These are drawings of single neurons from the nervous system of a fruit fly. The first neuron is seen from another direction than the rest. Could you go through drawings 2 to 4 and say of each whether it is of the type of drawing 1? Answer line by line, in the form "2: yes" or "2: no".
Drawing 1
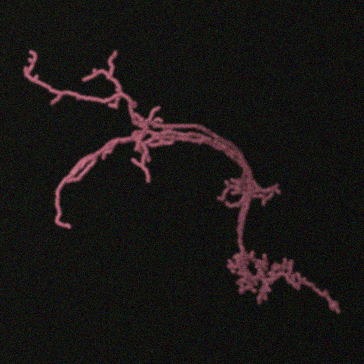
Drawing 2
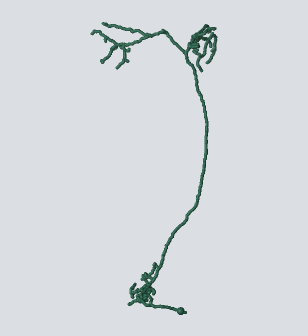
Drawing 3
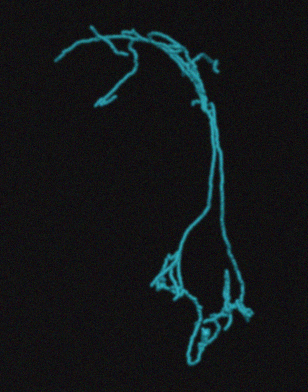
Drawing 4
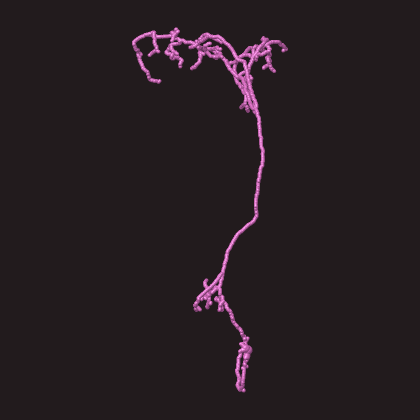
2: no
3: no
4: no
